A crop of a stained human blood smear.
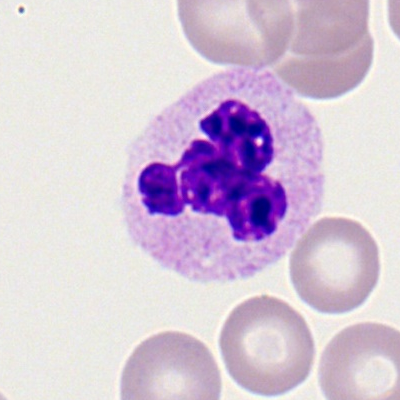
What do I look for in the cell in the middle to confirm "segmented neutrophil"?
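The cell is a segmented neutrophil. Its cytoplasm holds fine pinkish granules, evenly scattered.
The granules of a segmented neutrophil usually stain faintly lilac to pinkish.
The pinkish granules in this cell agree with that. The cytoplasm itself is abundant and pale pinkish-lilac. The chromatin is dark purple and coarsely clumped. The outline of the cell is roughly round, with a smooth edge.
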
